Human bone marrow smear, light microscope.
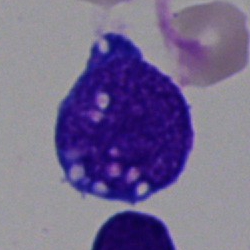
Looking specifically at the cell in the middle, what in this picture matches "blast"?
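In this blast, the chromatin looks finely stippled rather than coarsely clumped.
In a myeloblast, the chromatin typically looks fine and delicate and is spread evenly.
The stippled chromatin therefore goes with the name. The cytoplasm, by contrast, is a deep blue.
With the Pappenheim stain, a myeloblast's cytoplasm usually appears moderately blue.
The deeper blue seen here does not match that usual shade. Beyond this, the cell is roughly round but narrows to a blunt point at the top, and several small round clear vacuoles lie mostly in its lower part.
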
